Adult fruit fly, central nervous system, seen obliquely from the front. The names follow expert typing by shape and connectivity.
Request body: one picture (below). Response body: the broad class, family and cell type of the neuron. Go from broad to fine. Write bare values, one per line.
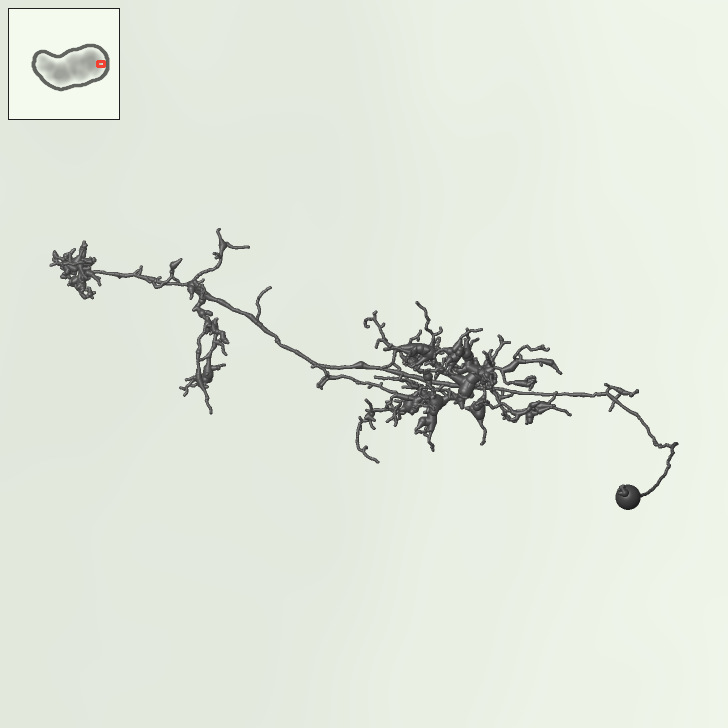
optic-lobe intrinsic neuron
Mi
Mi4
